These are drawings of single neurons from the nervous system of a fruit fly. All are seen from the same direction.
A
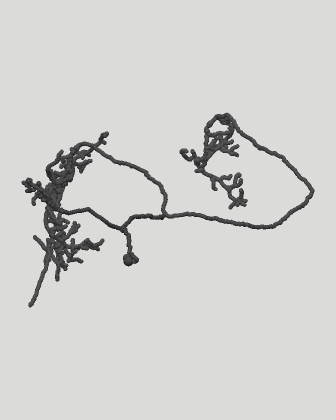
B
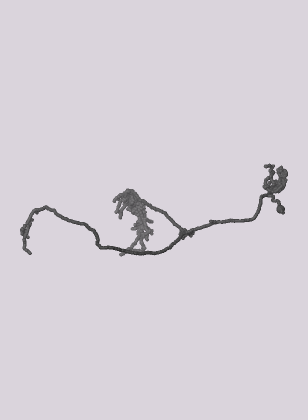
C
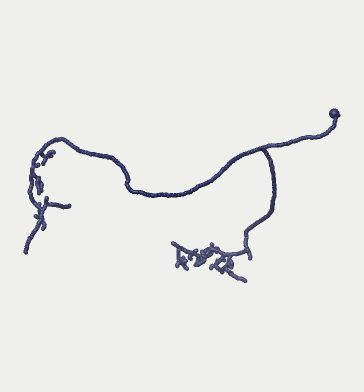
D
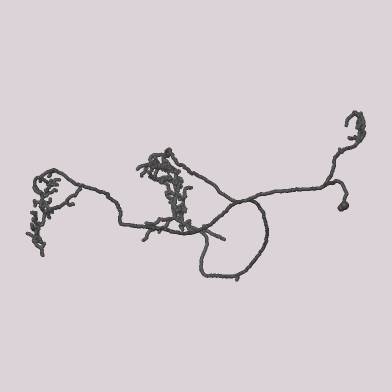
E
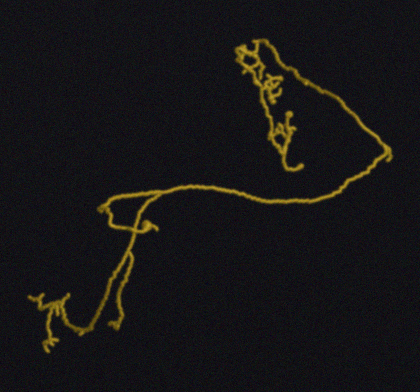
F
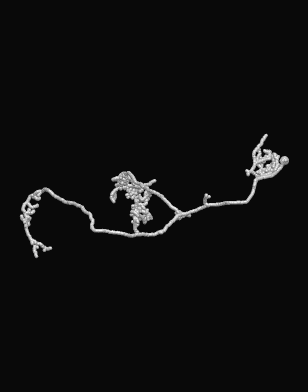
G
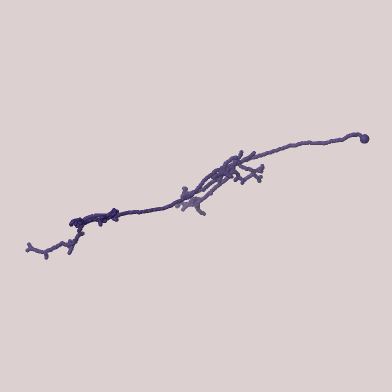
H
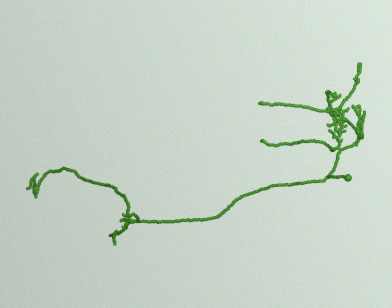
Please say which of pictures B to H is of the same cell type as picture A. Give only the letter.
D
